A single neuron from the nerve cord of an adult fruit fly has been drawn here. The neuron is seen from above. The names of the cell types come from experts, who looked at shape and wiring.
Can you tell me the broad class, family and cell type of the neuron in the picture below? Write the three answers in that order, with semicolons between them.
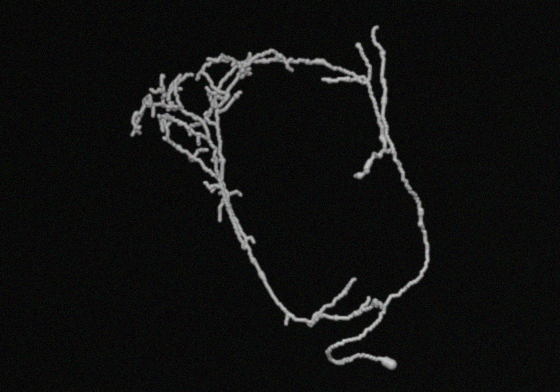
nerve-cord intrinsic neuron; hemilineage 03A; IN03A094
